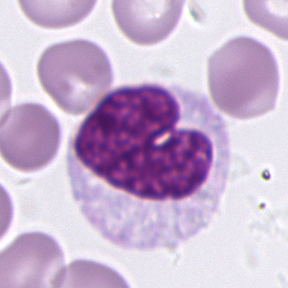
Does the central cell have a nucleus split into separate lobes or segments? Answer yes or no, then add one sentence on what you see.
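No. The nucleus is kidney-shaped with a notch on its upper right side.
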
